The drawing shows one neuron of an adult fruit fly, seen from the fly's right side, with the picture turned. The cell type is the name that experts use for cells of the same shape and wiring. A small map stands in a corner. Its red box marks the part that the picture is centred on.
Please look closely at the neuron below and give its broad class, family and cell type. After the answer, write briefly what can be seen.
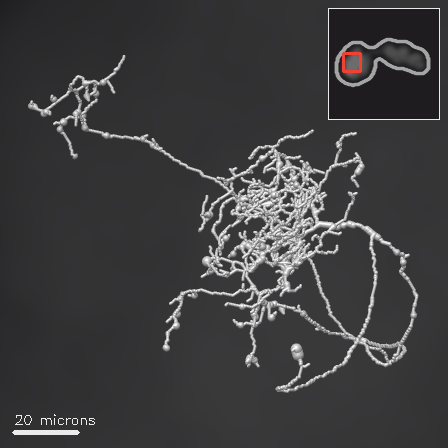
It is a central-brain intrinsic neuron. Its family is hemilineage VLPl&d1_lateral. Its cell type is AVLP261_a. By the scale bar it is about 120 microns wide in this view. Dozens of branch ends can be seen.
